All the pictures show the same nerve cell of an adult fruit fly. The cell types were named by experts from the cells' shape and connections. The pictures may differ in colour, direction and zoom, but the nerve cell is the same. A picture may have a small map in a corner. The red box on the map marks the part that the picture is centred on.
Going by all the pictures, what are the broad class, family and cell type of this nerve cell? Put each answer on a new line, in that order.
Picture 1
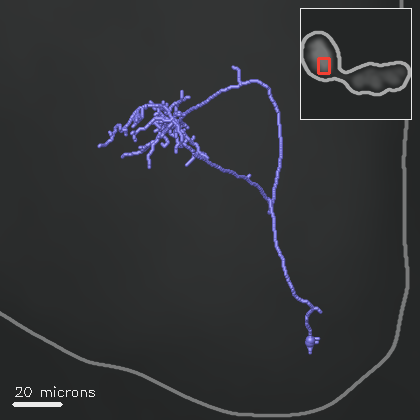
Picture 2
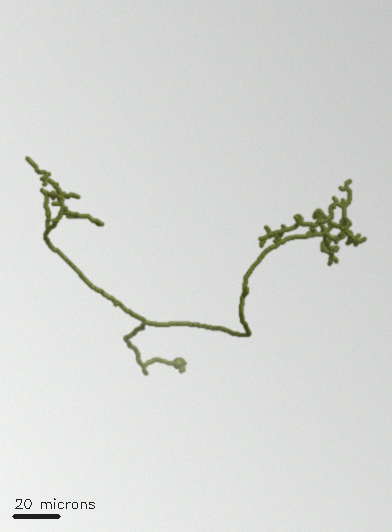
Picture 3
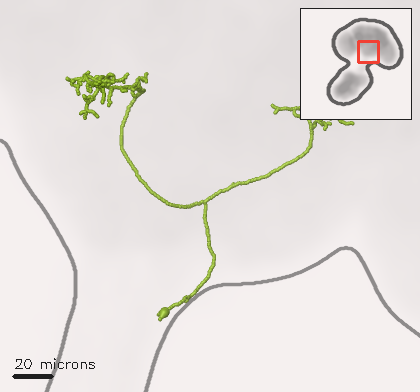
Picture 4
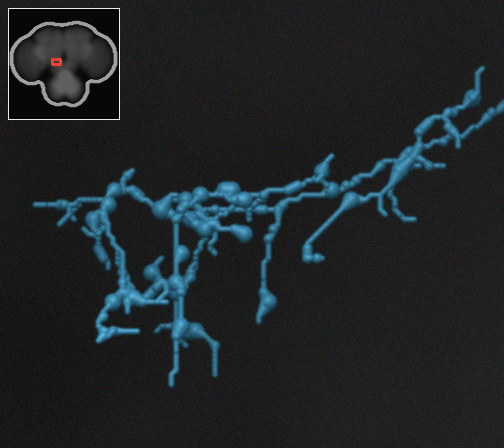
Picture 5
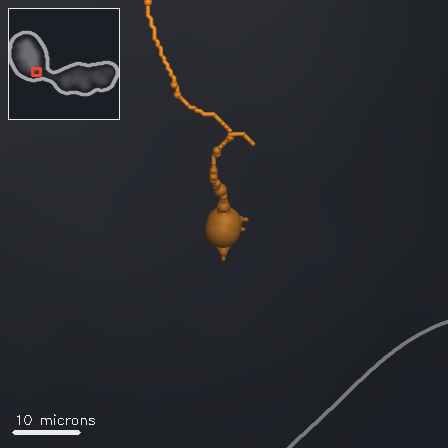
central-brain intrinsic neuron
hemilineage LB3
AMMC005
